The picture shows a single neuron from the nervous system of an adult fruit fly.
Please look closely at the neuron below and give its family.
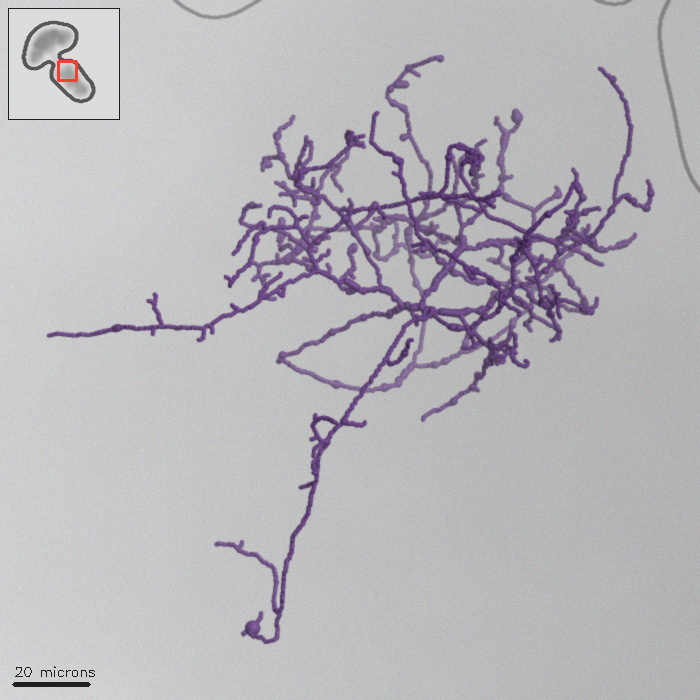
hemilineage 12B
